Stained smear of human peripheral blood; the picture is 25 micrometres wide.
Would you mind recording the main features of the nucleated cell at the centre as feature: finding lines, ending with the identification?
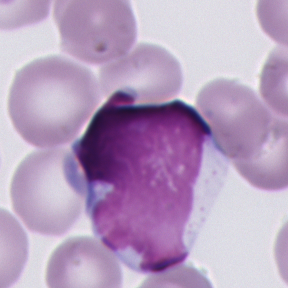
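Nucleus: fills most of the cell
Cytoplasm: very pale, nearly colourless, faint bluish tint
Chromatin: purple-magenta, fine texture, no coarse dark clumps
Projection: small dark purple knob at top left
Name: large granular lymphocyte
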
